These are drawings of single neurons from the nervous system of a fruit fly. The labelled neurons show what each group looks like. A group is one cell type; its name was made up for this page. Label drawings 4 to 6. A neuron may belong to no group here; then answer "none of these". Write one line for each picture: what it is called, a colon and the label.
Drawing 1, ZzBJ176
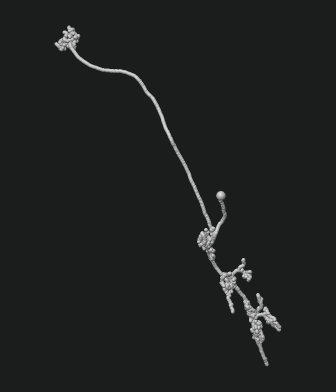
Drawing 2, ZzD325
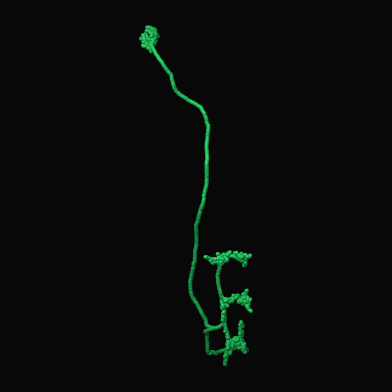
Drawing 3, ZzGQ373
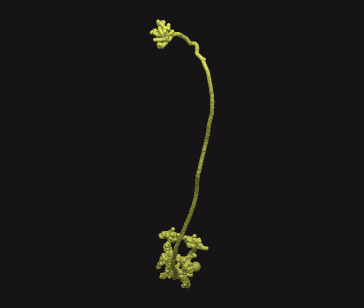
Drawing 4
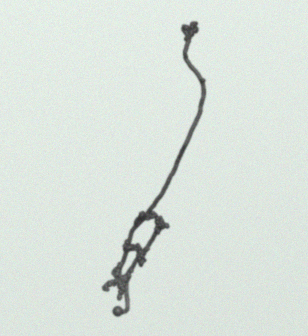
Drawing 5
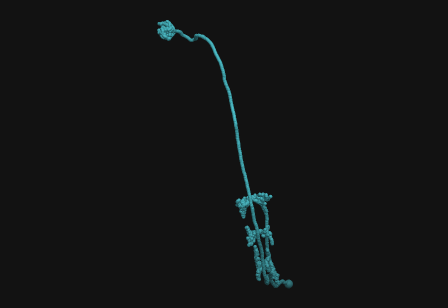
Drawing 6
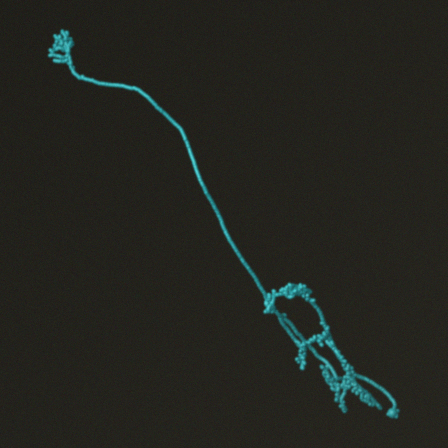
4: ZzBJ176
5: ZzGQ373
6: ZzBJ176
